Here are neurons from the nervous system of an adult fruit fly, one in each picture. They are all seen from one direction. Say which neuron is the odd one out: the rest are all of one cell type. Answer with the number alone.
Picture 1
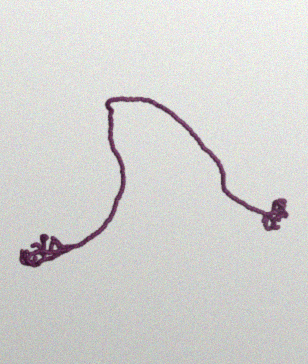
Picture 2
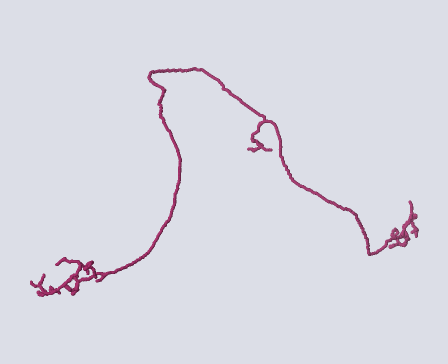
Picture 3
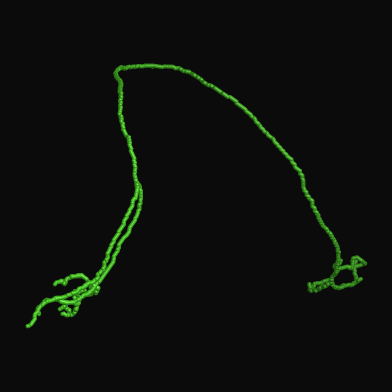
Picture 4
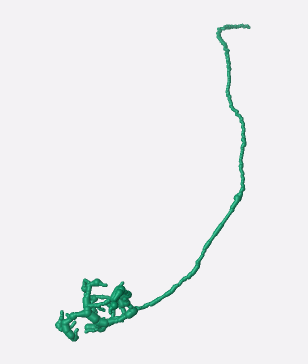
3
